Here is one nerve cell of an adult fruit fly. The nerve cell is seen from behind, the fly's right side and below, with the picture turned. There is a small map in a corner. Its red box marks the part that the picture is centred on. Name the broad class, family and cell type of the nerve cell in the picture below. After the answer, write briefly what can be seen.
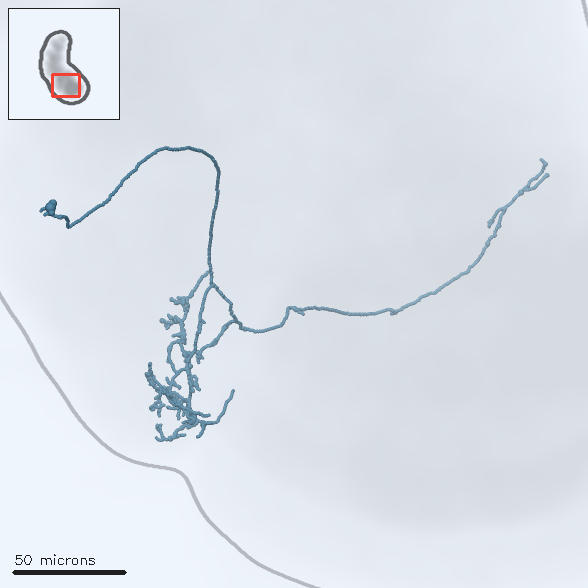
It is a central-brain intrinsic neuron. The family is hemilineage LB5. Its cell type is PRW005. By the scale bar it is about 250 microns wide in this view. As drawn here it is wider than it is tall.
